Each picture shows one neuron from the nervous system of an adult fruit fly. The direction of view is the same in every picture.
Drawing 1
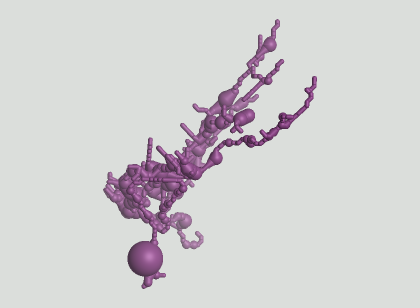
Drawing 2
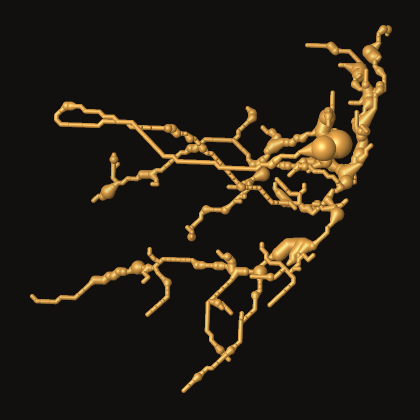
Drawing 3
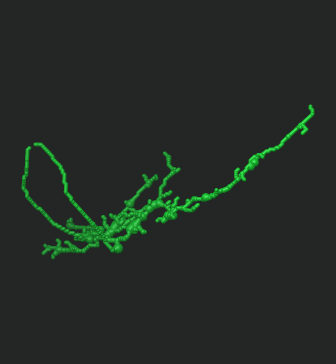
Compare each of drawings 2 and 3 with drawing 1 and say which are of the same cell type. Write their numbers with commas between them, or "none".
2, 3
